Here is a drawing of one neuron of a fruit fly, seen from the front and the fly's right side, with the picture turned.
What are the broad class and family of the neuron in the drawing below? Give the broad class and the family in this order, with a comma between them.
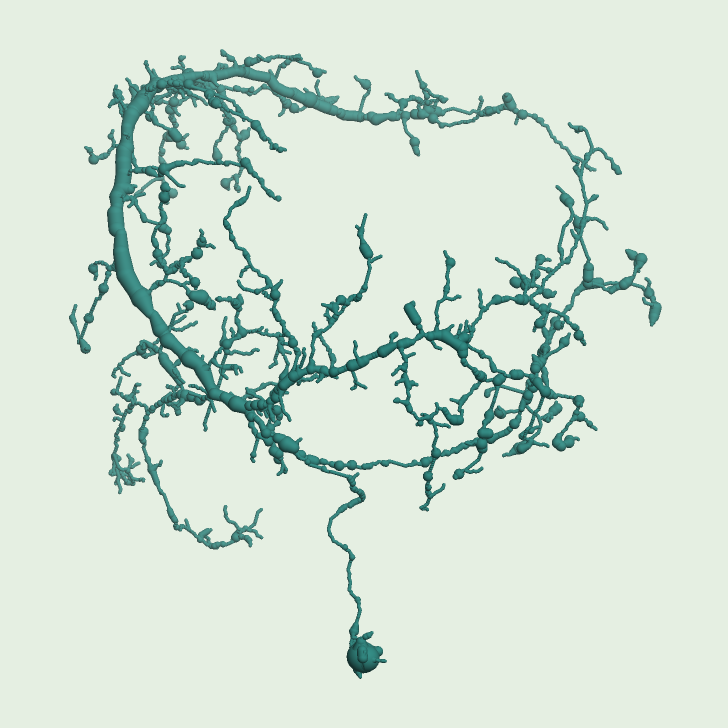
nerve-cord intrinsic neuron, hemilineage 08A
